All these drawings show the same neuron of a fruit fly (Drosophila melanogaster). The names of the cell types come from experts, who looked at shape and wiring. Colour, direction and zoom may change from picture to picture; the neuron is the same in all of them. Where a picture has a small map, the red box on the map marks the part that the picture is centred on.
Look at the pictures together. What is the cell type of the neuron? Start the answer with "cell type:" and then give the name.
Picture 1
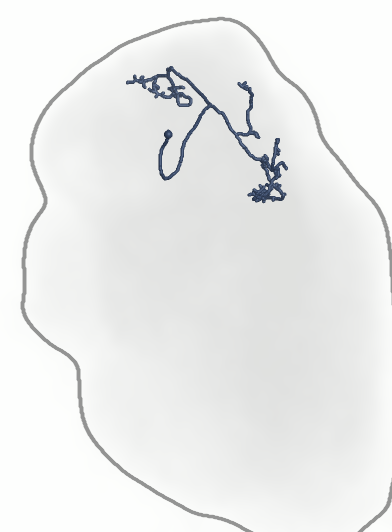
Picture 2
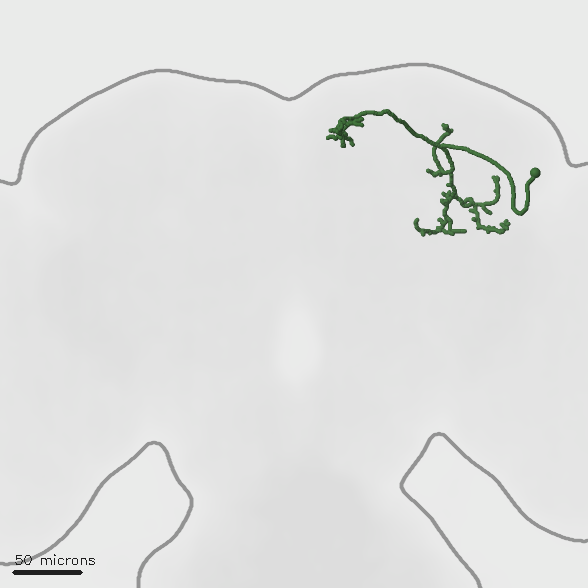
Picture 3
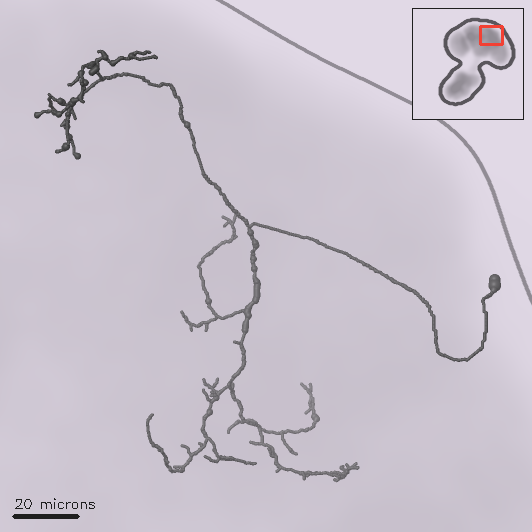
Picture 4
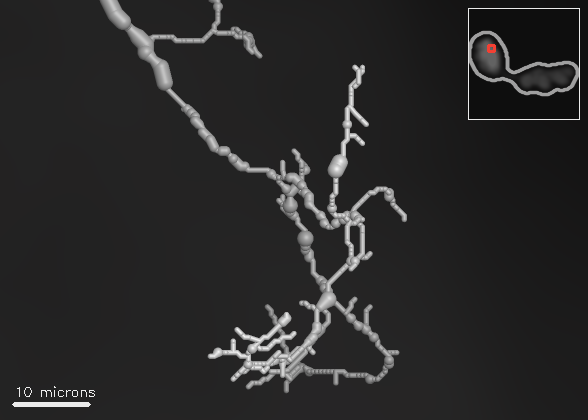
cell type: SMP022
